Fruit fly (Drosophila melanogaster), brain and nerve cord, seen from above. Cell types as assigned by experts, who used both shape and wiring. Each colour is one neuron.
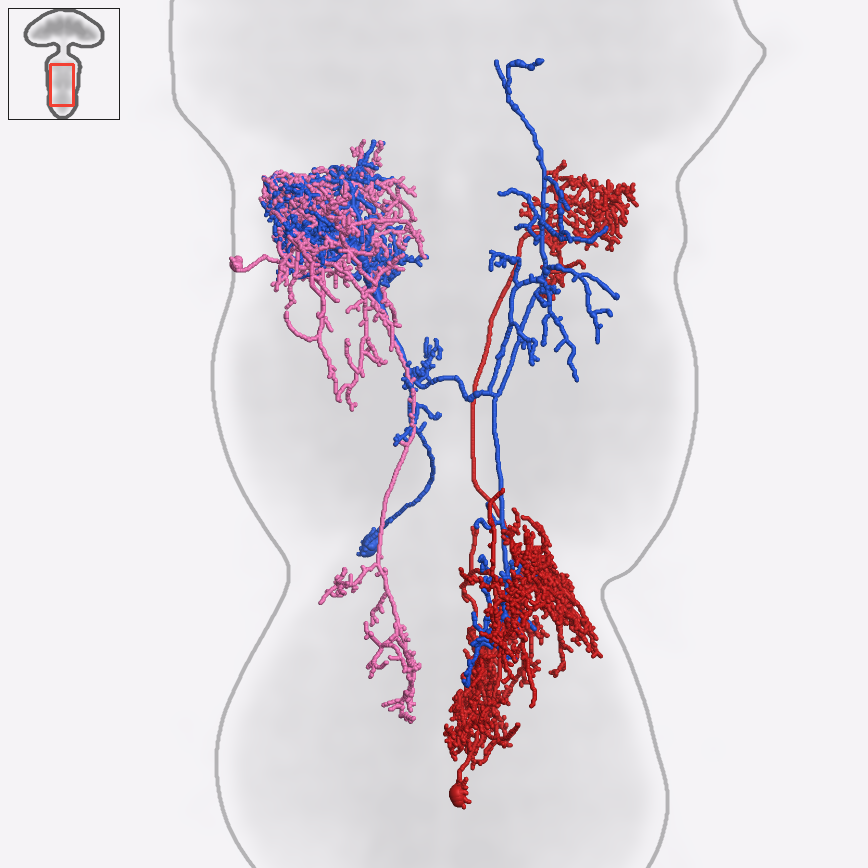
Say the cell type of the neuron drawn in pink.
IN17A023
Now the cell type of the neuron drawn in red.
INXXX044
